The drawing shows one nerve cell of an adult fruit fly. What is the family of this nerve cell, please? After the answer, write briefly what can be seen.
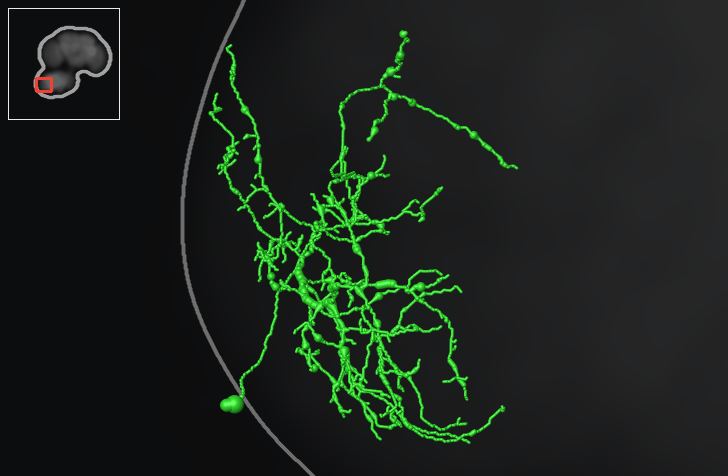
The family is hemilineage 16B. This is a nerve-cord intrinsic neuron. Dozens of branch ends can be seen. As drawn here it is taller than it is wide.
